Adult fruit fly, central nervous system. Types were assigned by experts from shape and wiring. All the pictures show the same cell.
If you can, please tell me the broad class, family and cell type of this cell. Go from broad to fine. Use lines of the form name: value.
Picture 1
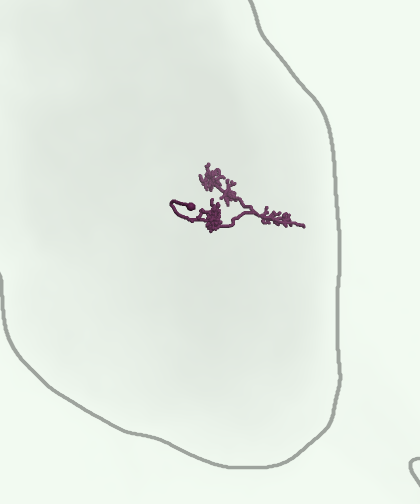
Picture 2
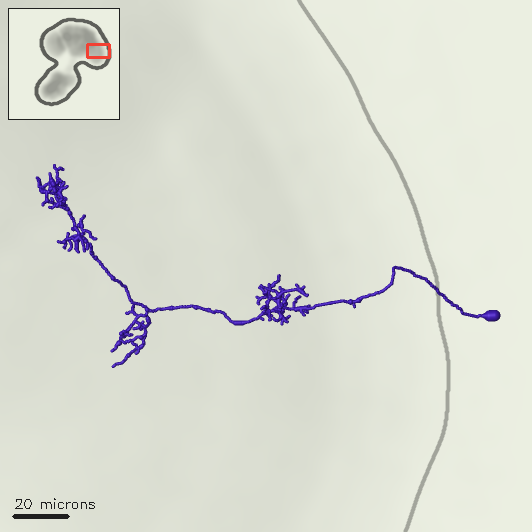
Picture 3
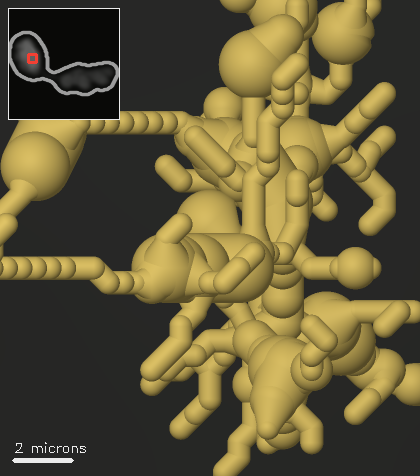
broad class: optic-lobe intrinsic neuron
family: TmY
cell type: TmY17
